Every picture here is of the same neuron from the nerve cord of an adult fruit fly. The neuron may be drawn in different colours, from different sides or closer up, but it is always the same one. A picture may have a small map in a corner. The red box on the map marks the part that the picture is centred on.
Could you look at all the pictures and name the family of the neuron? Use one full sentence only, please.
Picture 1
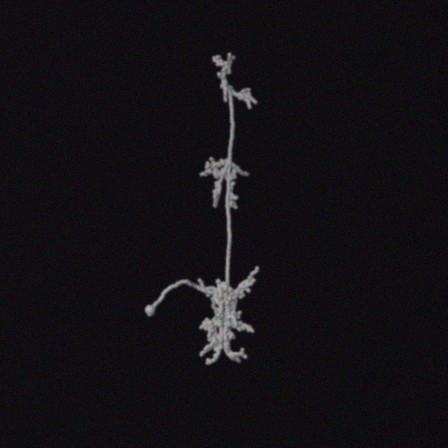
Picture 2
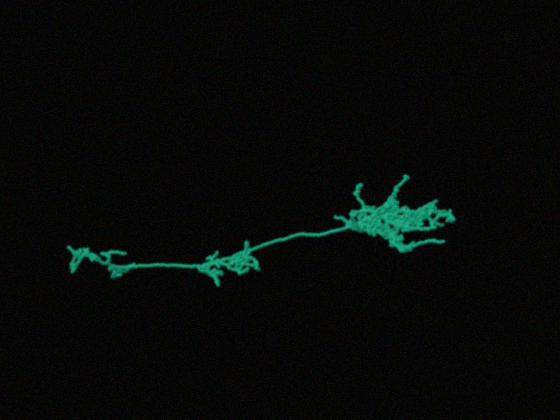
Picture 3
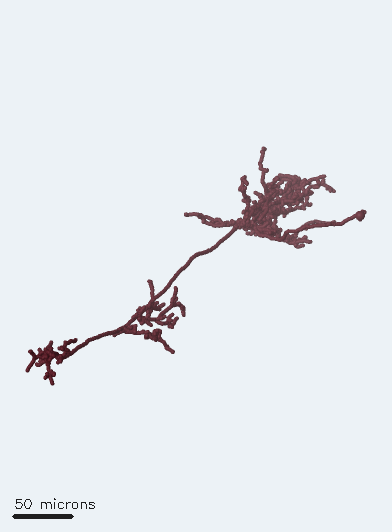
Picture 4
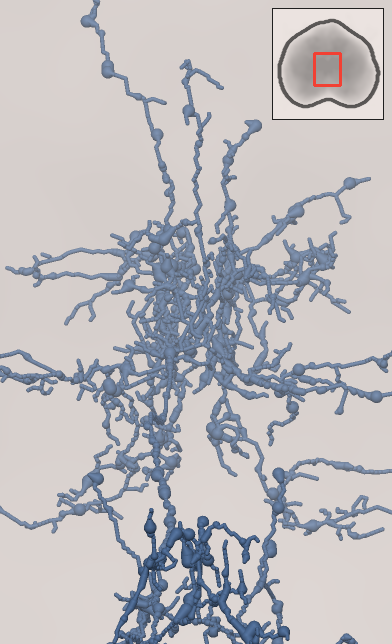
The neuron is a member of the hemilineage 09B family.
